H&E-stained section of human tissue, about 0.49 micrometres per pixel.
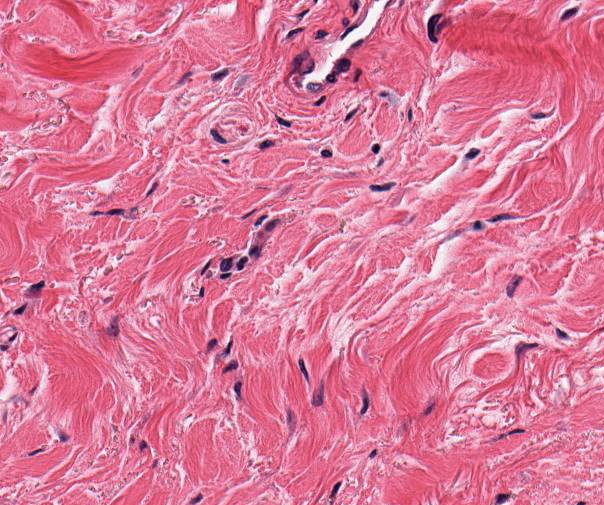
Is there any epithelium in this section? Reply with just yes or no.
No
